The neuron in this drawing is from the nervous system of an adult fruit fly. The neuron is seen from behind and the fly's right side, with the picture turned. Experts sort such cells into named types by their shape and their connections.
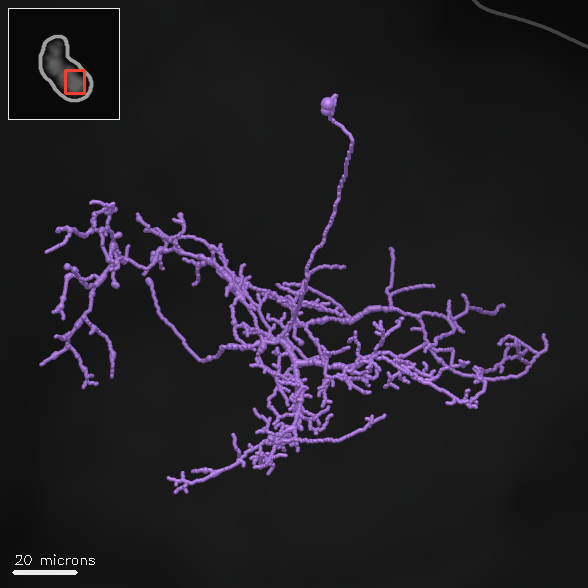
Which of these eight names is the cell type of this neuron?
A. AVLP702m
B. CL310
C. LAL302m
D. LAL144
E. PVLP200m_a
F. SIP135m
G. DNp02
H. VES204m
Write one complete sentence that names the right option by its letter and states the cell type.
With respect to cell type, the neuron is AVLP702m, option A.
